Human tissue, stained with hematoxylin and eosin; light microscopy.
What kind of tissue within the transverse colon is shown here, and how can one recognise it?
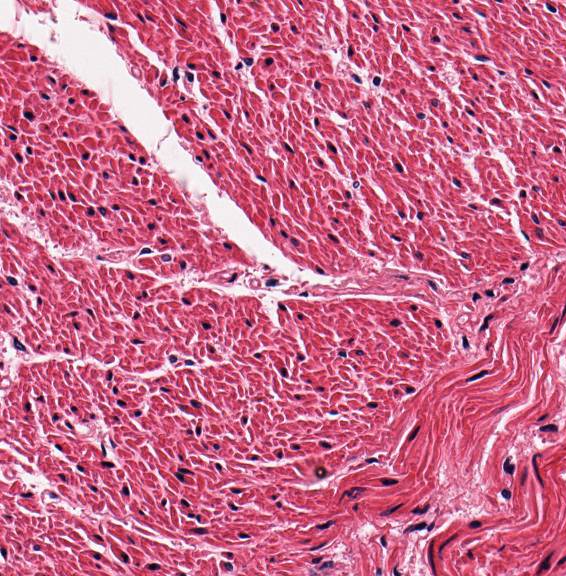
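Smooth muscle, checked point by point. First: closely packed pink cells, cut across or obliquely, fill most of the field in bundles. Second: small dark nuclei sit centrally in the profiles.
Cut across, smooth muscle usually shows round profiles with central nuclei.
Third: in the lower right corner, a bundle runs lengthwise, wavy, with elongated nuclei. Lastly, thin pale connective tissue strands separate the bundles.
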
